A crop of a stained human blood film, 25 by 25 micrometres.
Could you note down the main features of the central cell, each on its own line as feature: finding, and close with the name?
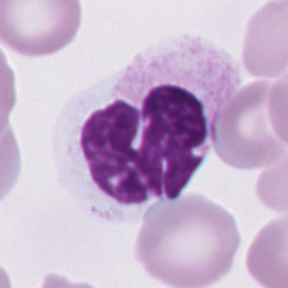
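Outline: smooth and rounded, no surface projections
Nucleus: split into two large lobes, heart-like in shape
Cleft: deep, running down from the nucleus's top edge
Chromatin: dark purple, coarsely clumped
Name: segmented neutrophil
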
